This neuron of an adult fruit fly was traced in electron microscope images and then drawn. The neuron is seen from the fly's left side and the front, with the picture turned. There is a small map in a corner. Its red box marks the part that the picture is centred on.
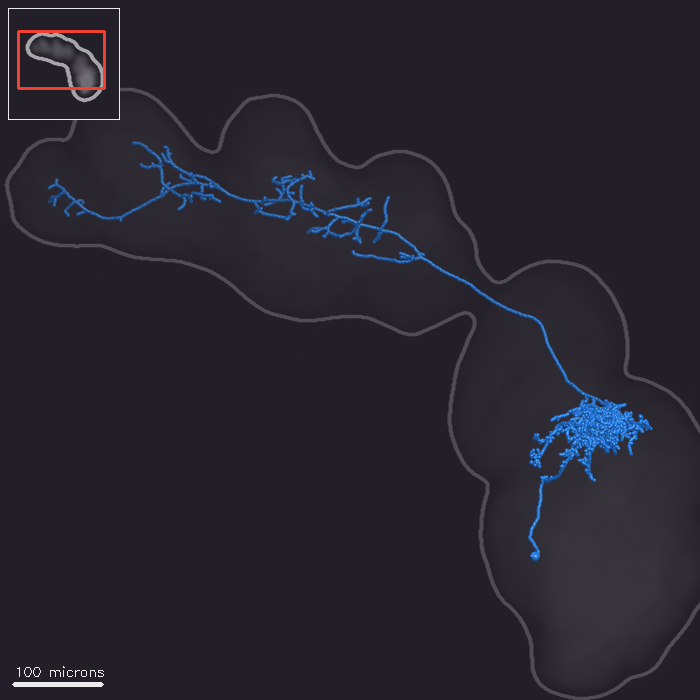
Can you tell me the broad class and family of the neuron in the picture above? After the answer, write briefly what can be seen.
It is a descending neuron. Its family is DNp. Its cell body lies at the lower right of the picture. By the scale bar it is about 700 microns wide in this view. The picture shows dozens of branch ends.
